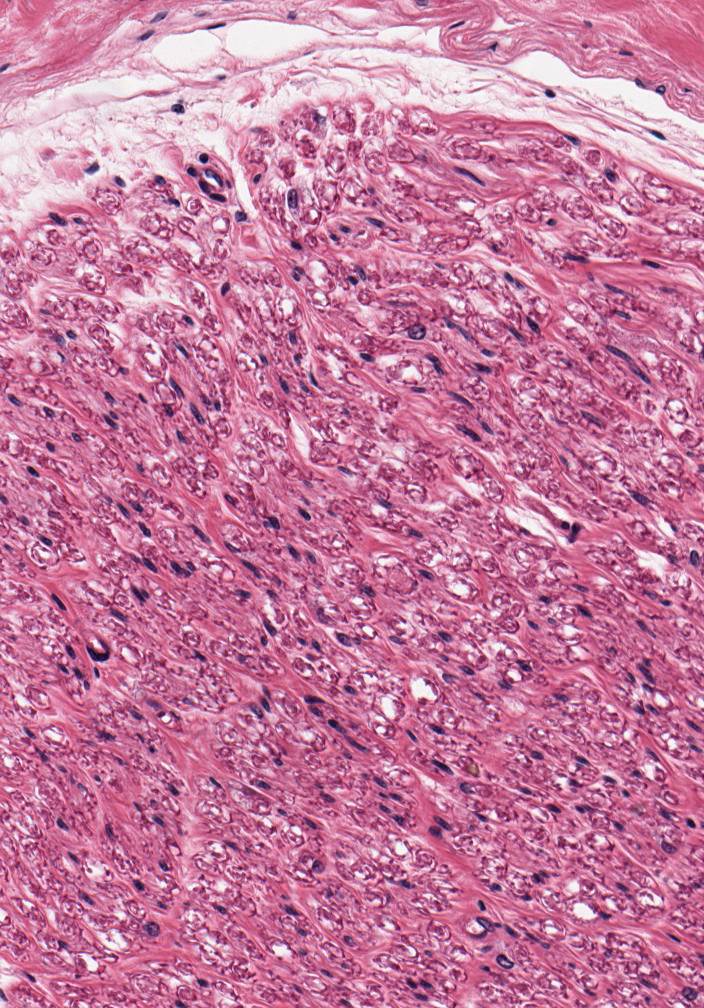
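Tibial nerve. A single dense, compact bundle fills nearly the whole field, its fibres and strands running a wavy diagonal course. Pink fibrous strands separate the rounded profiles throughout. At the top, a thin layer of flattened cells borders it, with looser, paler fibrous tissue beyond.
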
